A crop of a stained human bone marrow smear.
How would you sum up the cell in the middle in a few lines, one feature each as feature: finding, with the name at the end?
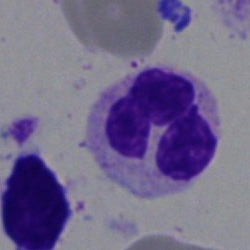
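Chromatin: dense and dark purple
Nucleoli: none visible in the nuclear lobes
Cytoplasm: a moderate rim of pale lilac around the nucleus
Granules: no coarse dark ones in the cytoplasm
Name: segmented neutrophil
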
